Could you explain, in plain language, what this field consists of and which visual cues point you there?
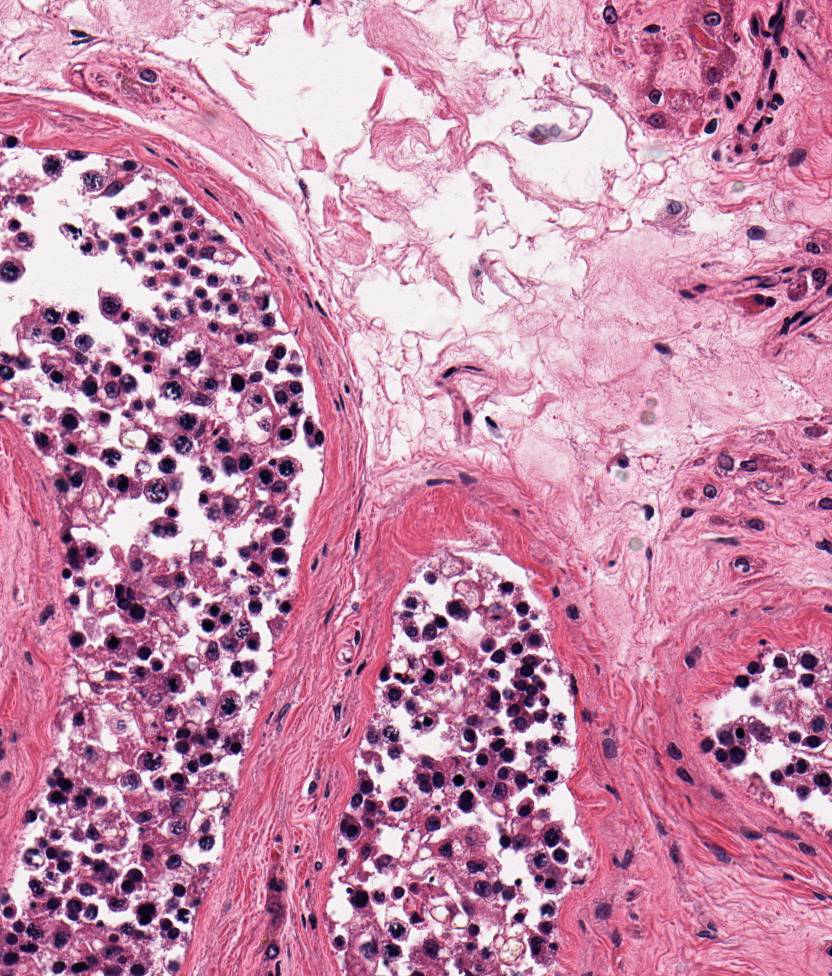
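That's mostly seminiferous tubule: rounded tubular profiles fill the left half and lower part, with loose stroma across the upper middle. Inside them, rounded cells lie loosely scattered between clear spaces, many with dark, round nuclei, some with coarse, clumped chromatin.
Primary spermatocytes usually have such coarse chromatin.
Between the tubules at the upper right and right edge sit small clusters of cells with abundant pink cytoplasm and round nuclei.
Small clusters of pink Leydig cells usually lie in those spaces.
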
